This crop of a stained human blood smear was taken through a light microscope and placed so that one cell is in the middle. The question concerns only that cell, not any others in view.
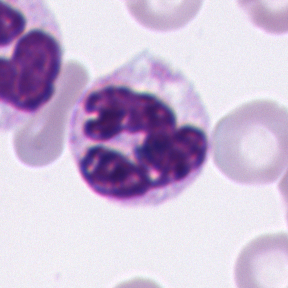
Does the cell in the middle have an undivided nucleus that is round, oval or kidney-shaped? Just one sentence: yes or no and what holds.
No, this cell's nucleus is lobed instead of forming a single mass.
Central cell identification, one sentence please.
Here the cell in the middle is a segmented neutrophil.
